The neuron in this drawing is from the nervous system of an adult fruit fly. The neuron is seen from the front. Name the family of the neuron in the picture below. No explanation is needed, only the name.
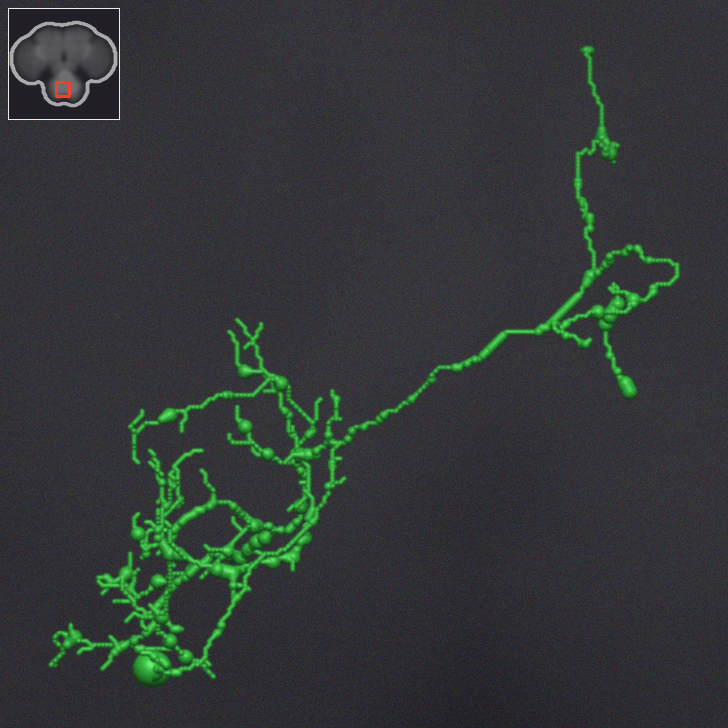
hemilineage 10B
